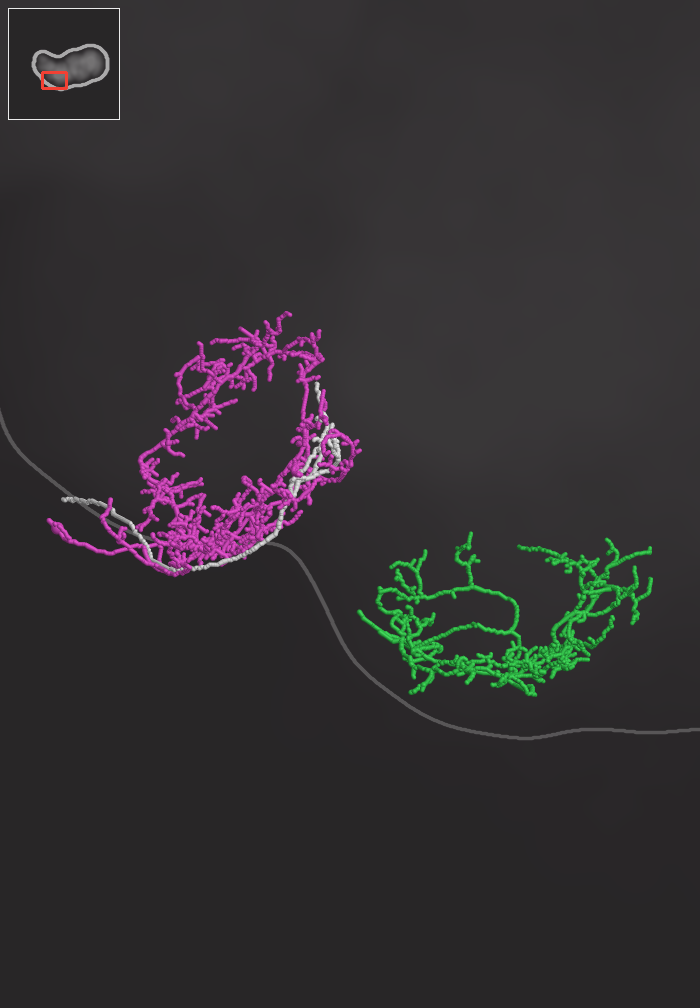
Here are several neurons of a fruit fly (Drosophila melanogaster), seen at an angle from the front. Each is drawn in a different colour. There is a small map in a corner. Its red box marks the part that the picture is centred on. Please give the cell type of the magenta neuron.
IN01B021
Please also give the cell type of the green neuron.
IN01B023_d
